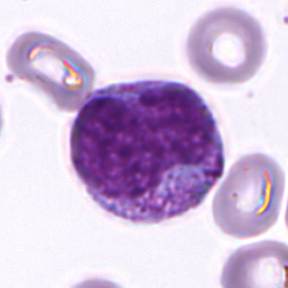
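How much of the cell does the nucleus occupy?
Most of it, with a shallow indentation at its lower right.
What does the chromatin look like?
Dark purple, clumped in a mottled pattern.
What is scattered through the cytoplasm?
Fine purple granules.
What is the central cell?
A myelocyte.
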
